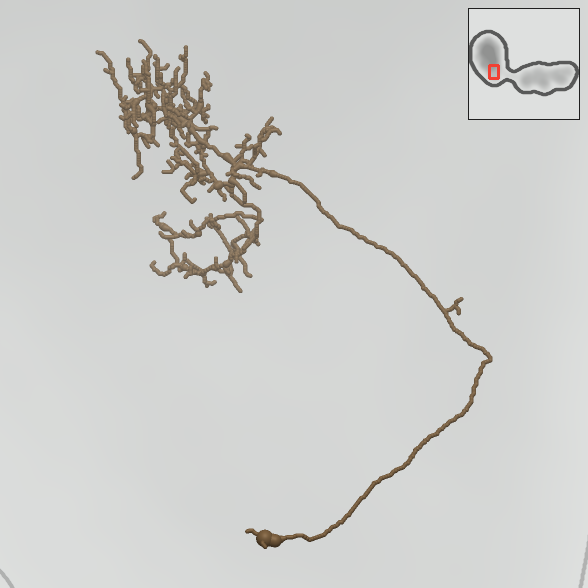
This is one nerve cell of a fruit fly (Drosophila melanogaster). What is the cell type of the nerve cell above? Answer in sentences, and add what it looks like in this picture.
Its cell type is Tm24. This is an optic-lobe intrinsic neuron. The cell body is at the bottom of the picture. Dozens of branch ends can be seen.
